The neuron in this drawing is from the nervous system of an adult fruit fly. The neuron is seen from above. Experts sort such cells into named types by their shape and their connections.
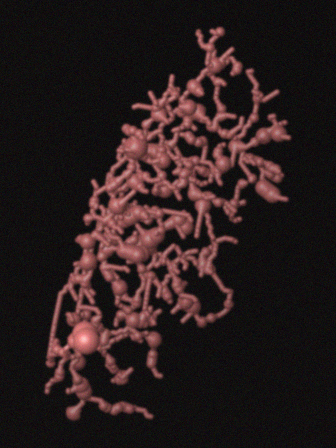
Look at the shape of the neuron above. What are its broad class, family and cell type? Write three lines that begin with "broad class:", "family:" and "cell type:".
broad class: optic-lobe intrinsic neuron
family: Pm
cell type: Pm5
